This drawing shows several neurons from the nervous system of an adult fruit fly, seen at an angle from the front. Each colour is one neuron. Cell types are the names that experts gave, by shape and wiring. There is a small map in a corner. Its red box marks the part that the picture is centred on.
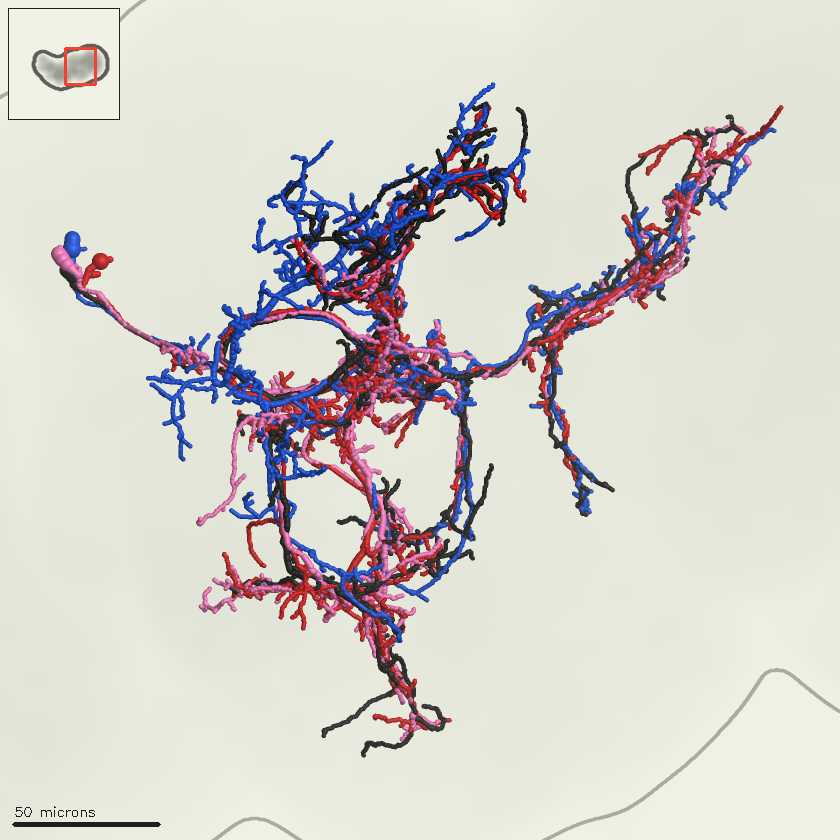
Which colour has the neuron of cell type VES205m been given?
pink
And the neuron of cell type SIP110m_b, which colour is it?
black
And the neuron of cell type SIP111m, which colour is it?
red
